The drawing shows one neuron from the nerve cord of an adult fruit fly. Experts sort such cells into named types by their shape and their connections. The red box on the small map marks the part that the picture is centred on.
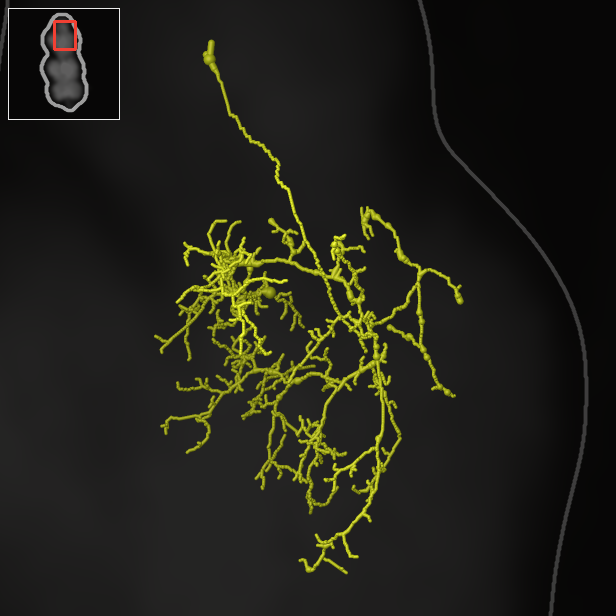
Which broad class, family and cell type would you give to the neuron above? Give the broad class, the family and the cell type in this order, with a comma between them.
nerve-cord intrinsic neuron, hemilineage 20A.22A, IN20A.22A027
